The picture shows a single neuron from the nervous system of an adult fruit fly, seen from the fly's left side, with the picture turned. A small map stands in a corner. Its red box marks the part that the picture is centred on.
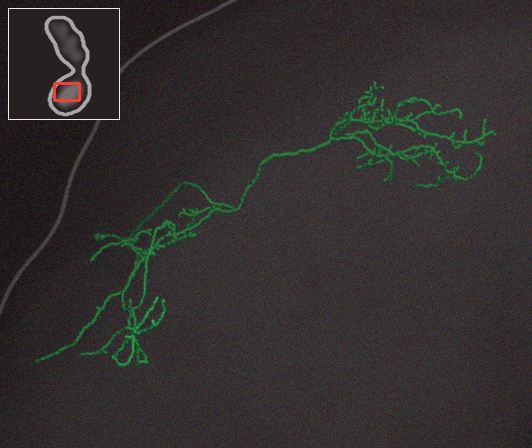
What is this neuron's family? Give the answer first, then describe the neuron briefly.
Its family is hemilineage VPNp&v1_posterior. Its broad class is visual projection neuron. The cell body is on the left of the picture. The picture shows dozens of branch ends.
